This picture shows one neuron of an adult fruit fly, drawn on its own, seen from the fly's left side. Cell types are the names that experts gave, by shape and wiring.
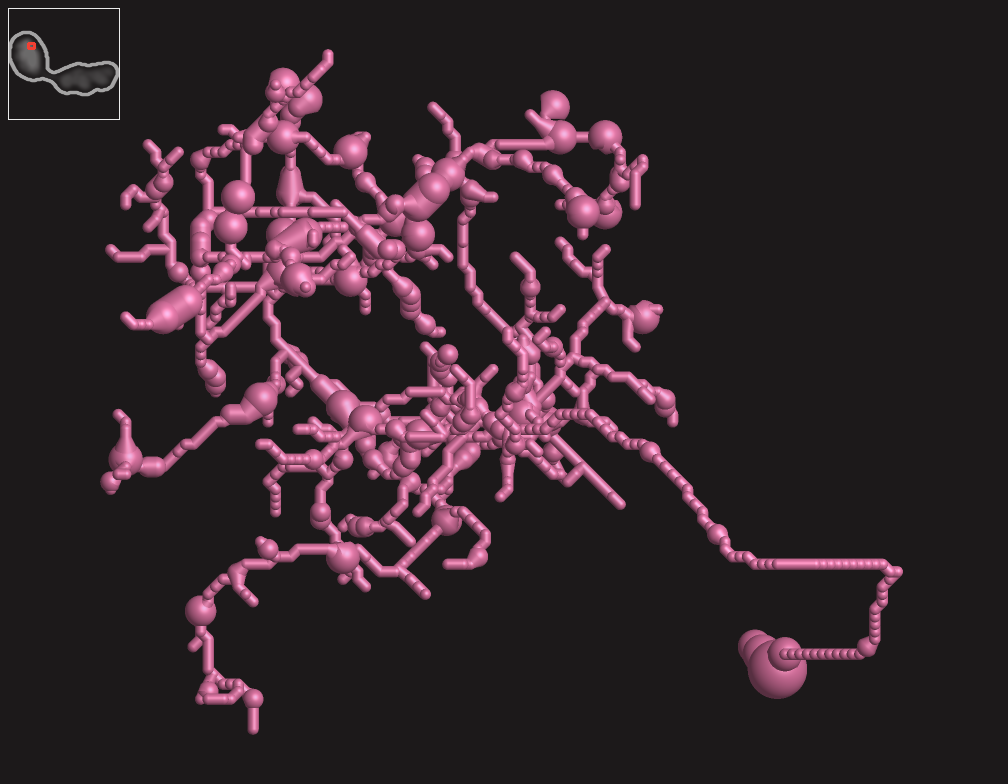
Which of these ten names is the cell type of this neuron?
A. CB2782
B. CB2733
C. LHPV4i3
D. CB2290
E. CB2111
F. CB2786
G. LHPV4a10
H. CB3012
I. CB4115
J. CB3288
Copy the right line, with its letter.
A. CB2782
